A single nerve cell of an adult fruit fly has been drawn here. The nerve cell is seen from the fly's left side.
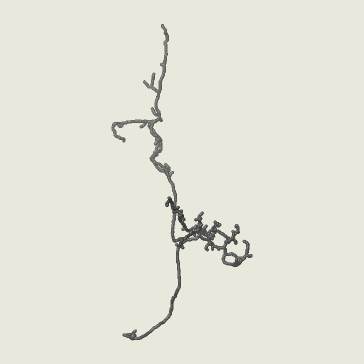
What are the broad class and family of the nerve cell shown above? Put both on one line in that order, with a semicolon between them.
central-brain intrinsic neuron; hemilineage LB3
